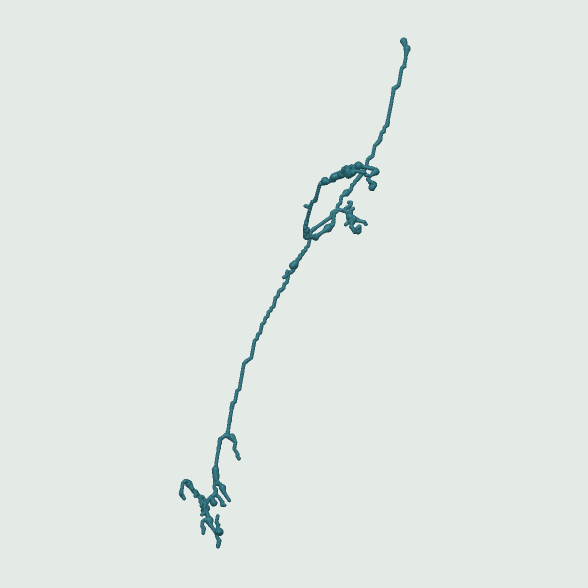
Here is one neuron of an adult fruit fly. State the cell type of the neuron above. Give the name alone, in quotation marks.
"SNpp41"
